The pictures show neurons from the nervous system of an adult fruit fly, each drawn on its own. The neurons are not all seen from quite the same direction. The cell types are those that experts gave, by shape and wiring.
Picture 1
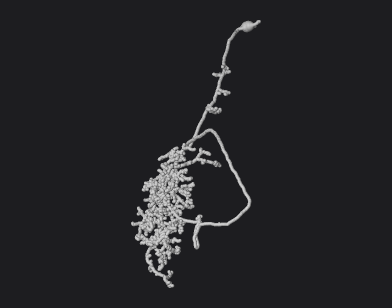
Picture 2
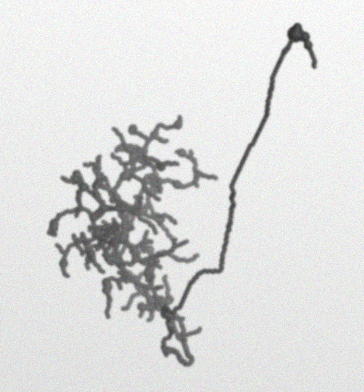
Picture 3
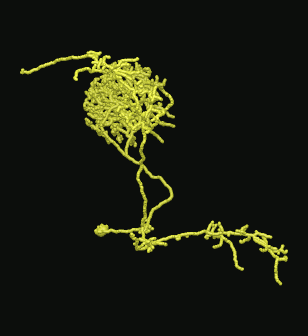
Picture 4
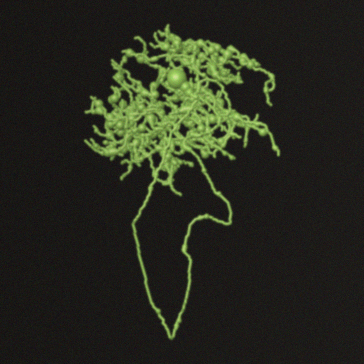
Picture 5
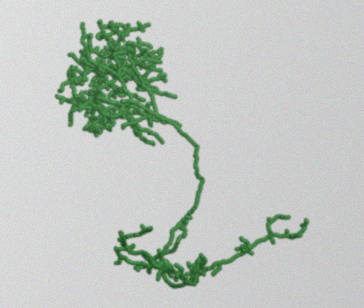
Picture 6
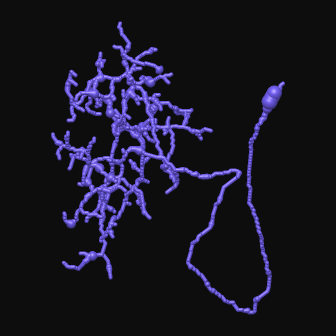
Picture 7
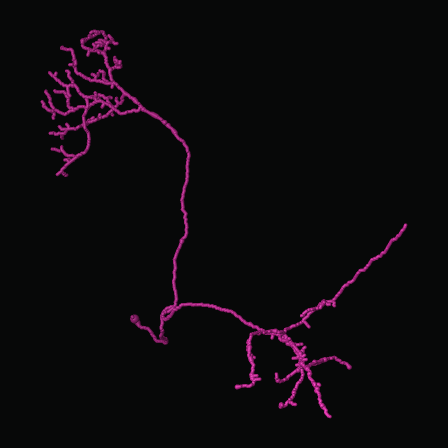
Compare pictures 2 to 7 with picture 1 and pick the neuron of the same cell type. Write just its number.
2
